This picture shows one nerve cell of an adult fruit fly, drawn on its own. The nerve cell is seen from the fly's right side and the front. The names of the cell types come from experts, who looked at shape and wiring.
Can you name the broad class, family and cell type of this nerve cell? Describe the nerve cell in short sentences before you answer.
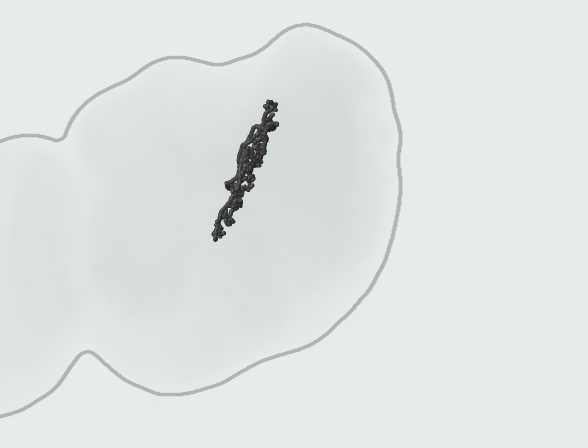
In this view it is taller than it is wide. Its broad class is optic-lobe intrinsic neuron. The family is Tlp. The cell type is Tlp14.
